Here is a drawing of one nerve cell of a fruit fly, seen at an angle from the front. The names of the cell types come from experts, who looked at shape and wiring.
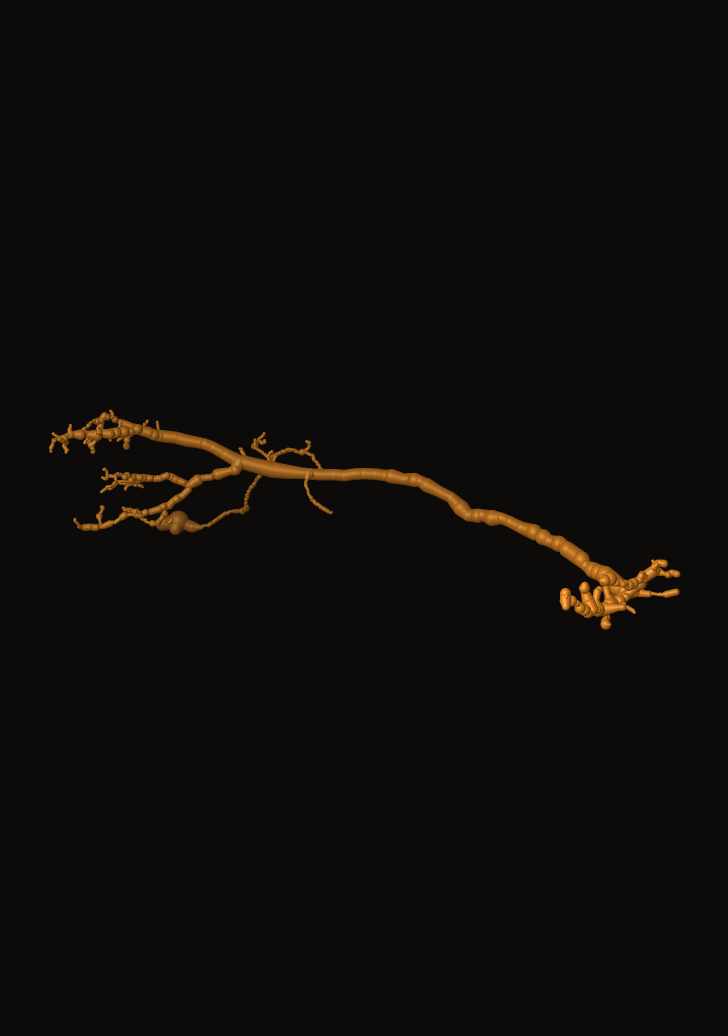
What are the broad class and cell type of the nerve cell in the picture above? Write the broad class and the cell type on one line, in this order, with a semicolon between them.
central-brain intrinsic neuron; CB0090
